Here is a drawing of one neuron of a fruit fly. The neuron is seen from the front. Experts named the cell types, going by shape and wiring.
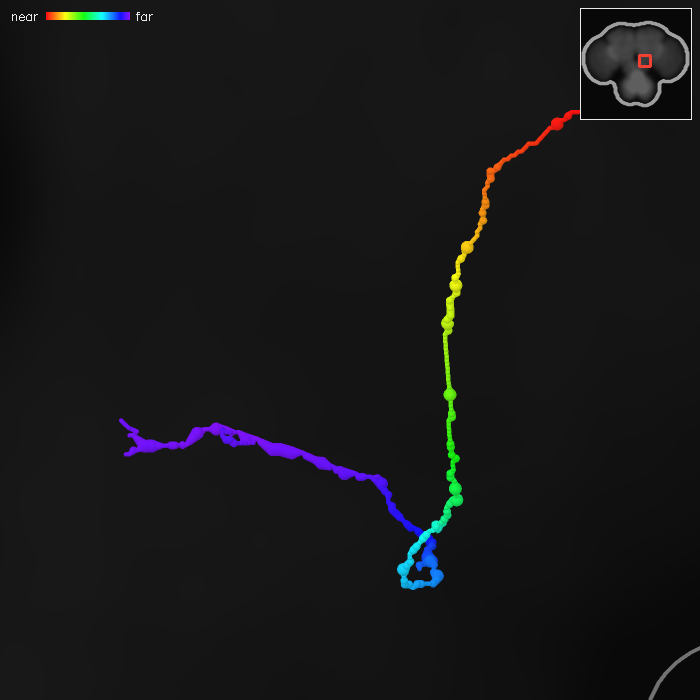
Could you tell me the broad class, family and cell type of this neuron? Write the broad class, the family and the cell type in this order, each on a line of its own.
sensory neuron entering the brain
class mechanosensory
JO-CM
